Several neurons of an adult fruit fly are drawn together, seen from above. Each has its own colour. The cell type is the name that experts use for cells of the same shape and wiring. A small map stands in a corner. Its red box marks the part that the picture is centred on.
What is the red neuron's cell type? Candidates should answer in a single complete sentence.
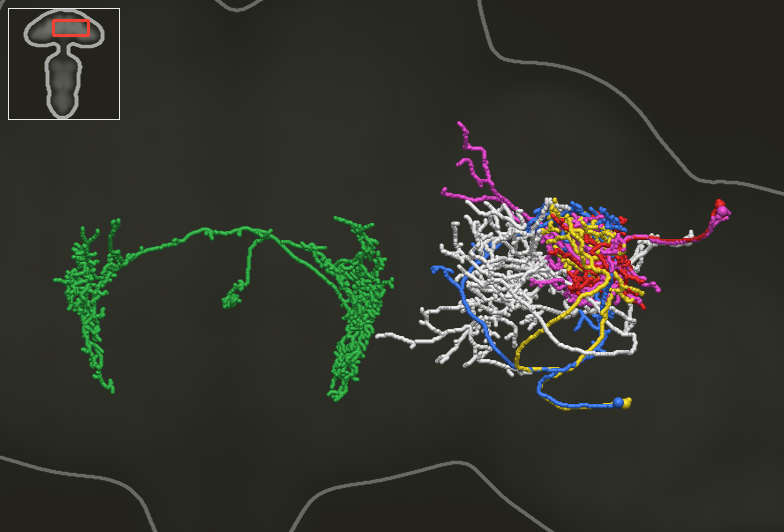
This neuron is a member of the LHAV4c1 cell type.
